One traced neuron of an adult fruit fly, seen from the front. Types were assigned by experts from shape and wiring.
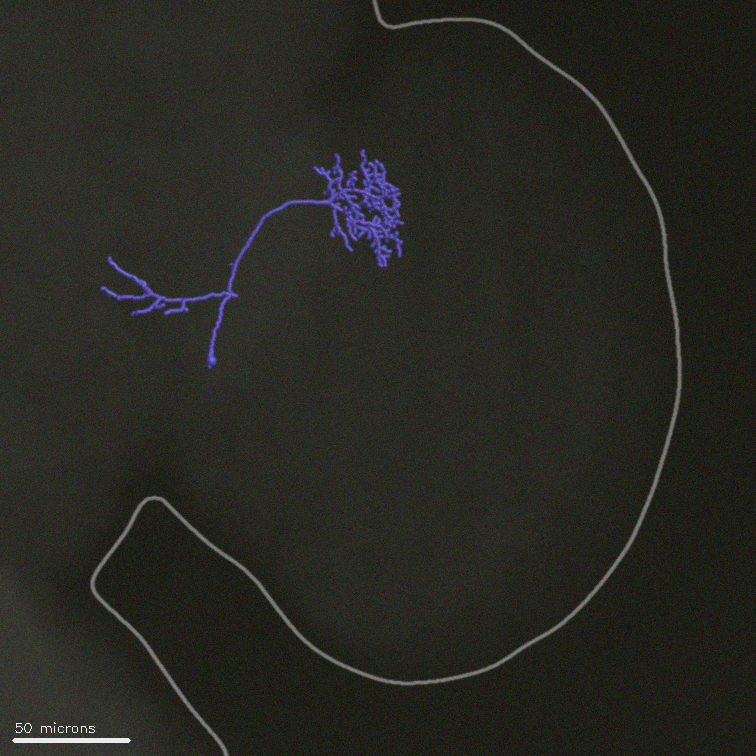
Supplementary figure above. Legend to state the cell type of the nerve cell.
LC4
